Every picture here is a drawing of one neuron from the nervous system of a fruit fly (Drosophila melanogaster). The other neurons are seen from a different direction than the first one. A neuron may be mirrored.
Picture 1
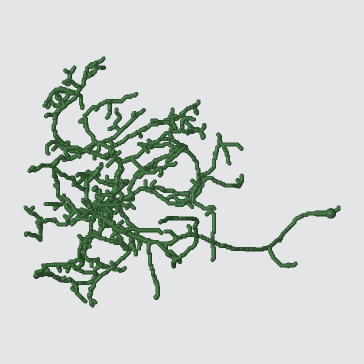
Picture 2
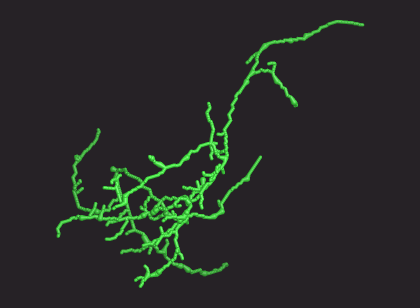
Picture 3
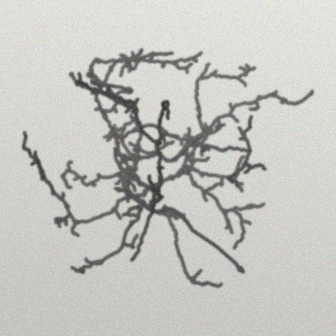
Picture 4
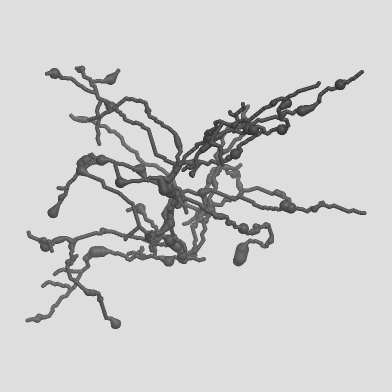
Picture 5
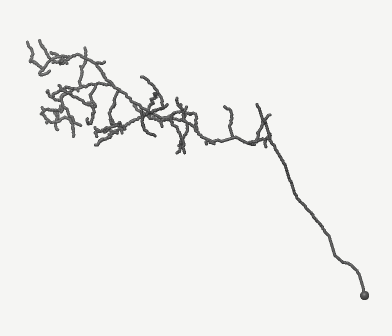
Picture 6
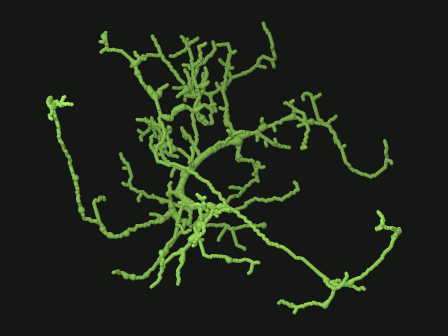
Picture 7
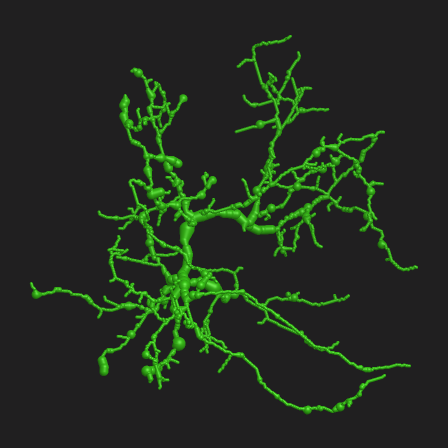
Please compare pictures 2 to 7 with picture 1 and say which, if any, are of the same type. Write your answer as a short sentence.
Picture 3, picture 6 and picture 7 are of the same cell type.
